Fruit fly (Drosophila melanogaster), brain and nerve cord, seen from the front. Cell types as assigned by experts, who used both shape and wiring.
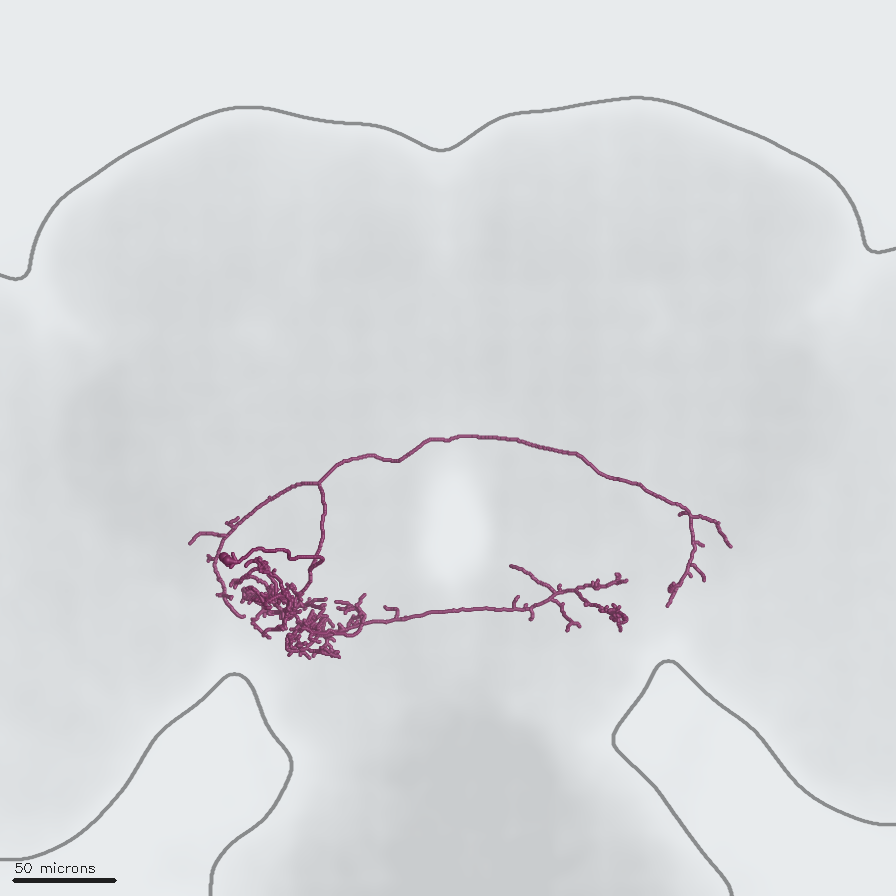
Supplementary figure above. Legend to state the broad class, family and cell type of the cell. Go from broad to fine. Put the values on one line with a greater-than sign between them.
central-brain intrinsic neuron > hemilineage ALl1_ventral > CB3588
